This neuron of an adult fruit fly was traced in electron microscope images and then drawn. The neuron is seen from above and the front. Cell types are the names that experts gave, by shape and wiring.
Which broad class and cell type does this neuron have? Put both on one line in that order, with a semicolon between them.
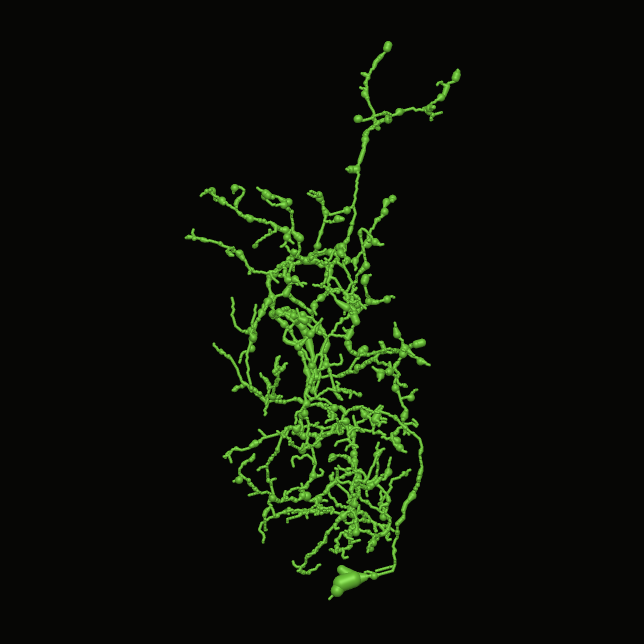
central-brain intrinsic neuron; SMP075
